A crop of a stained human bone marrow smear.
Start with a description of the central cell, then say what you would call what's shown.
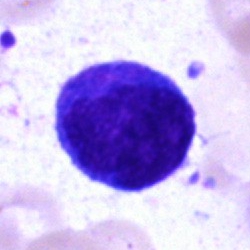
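Here the outline is roughly round, and the nucleus takes up almost the whole cell, leaving at most a very thin rim of cytoplasm. Its chromatin is dense and stains deep purple-blue, and you can't make out a distinct nucleolus. This is a blast.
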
